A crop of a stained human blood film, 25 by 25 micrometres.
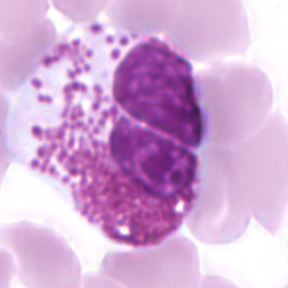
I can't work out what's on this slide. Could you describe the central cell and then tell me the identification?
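Nucleus against right side of cell. Cytoplasm filled with coarse, round granules of similar size, pinkish-red, not blue-black. Granules lie beside the nucleus; its lobes are not hidden. Eosinophil.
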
